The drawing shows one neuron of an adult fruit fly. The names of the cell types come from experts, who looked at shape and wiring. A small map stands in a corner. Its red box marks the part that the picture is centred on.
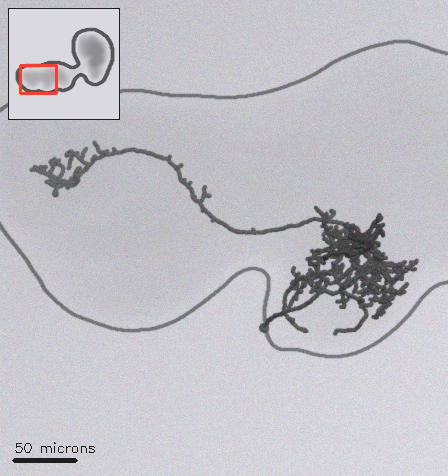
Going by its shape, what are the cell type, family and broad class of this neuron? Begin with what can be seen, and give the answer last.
By the scale bar it is about 300 microns wide in this view. As drawn here it is wider than it is tall. Its cell type is IN01B014. Its family is hemilineage 01B. Its broad class is nerve-cord intrinsic neuron.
